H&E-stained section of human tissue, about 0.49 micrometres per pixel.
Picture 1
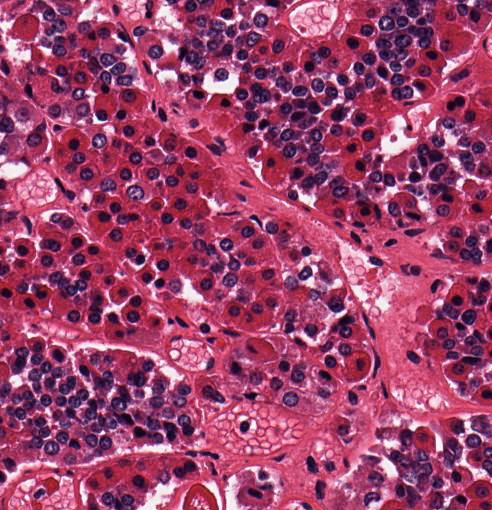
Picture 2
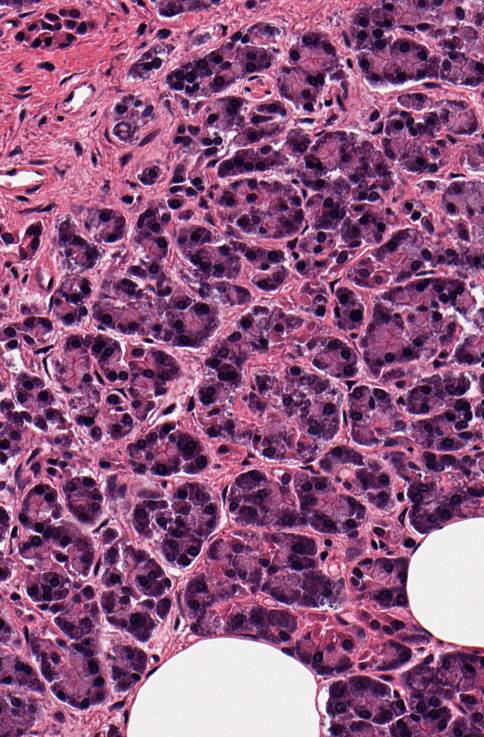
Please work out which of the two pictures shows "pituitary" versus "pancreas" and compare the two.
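The pituitary is shown in picture 1, the pancreas in picture 2. In picture 1, many cells with abundant bright red cytoplasm are scattered through every nest, mixed among paler cells. Nuclei there are round and fairly uniform, mostly one per cell and centrally placed. Delicate septa carry a few flattened elongated nuclei, and there are no gland lumens, tubules or fat cells. In picture 2, cells are packed into small rounded clusters separated by thin pink fibrous strands; their cytoplasm is granular and deep purple, their nuclei small, round and darkly stained. Two large round clear fat cells sit at the lower right edge and the bottom centre.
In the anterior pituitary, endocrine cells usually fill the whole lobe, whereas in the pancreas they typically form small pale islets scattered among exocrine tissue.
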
